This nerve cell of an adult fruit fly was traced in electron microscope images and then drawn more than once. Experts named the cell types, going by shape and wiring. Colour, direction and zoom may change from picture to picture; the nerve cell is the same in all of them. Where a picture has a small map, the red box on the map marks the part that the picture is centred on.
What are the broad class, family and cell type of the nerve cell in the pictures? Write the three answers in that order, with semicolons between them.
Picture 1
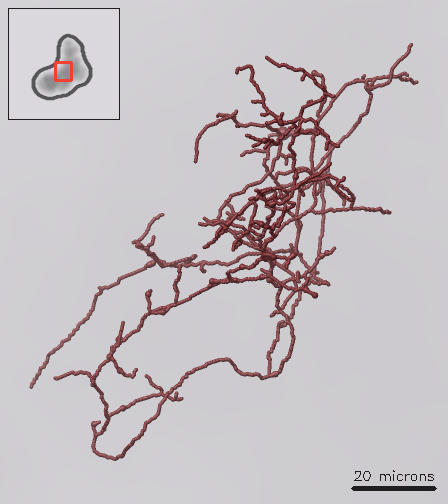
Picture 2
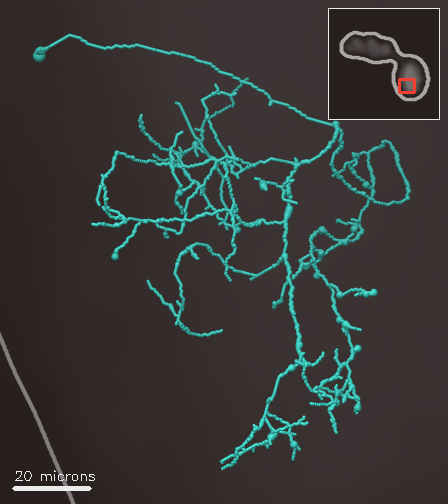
central-brain intrinsic neuron; hemilineage DL1_ventral; CL272_b2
